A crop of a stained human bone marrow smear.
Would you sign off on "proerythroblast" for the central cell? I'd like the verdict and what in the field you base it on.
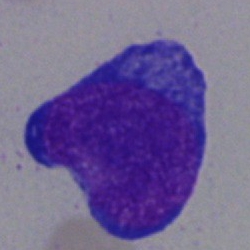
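Two things stand out: deep blue cytoplasm, and chromatin that is finely stippled and evenly spread, without coarse clumps. So yes, proerythroblast fits. The deep blue cytoplasm alone wouldn't separate it from a plasma cell, though.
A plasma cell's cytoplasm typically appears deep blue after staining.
The widest part of the cytoplasm is at the upper right, the outline is irregular with a blunt rounded bulge on the left, and no distinct granules show. No other cell touches it; only small scattered purple specks lie on the background nearby.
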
